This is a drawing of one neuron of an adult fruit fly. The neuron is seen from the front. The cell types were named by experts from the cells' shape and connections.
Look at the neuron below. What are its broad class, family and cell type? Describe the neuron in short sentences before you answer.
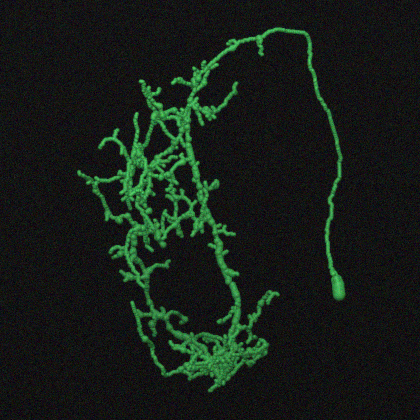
The picture shows dozens of branch ends. In this view it is taller than it is wide. Its broad class is nerve-cord intrinsic neuron. Its family is hemilineage 12B. Its cell type is IN12B025.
